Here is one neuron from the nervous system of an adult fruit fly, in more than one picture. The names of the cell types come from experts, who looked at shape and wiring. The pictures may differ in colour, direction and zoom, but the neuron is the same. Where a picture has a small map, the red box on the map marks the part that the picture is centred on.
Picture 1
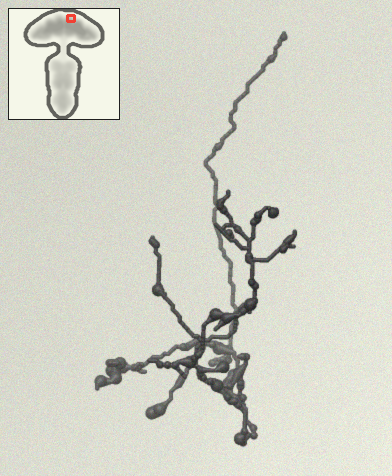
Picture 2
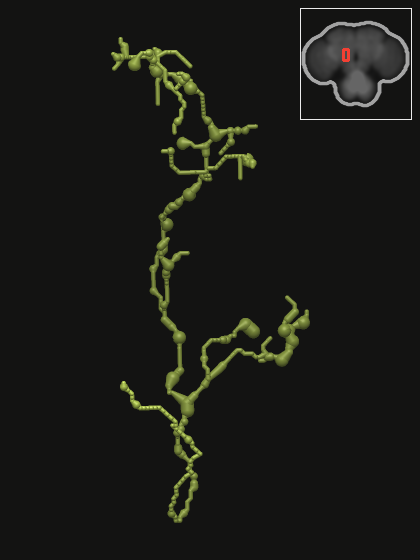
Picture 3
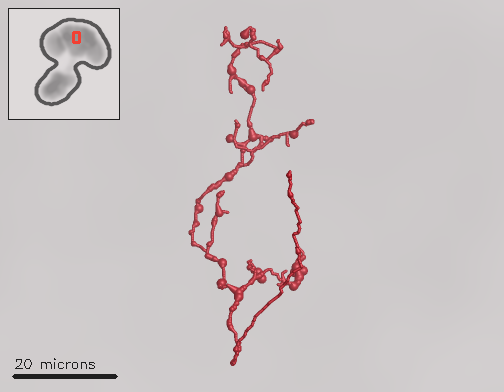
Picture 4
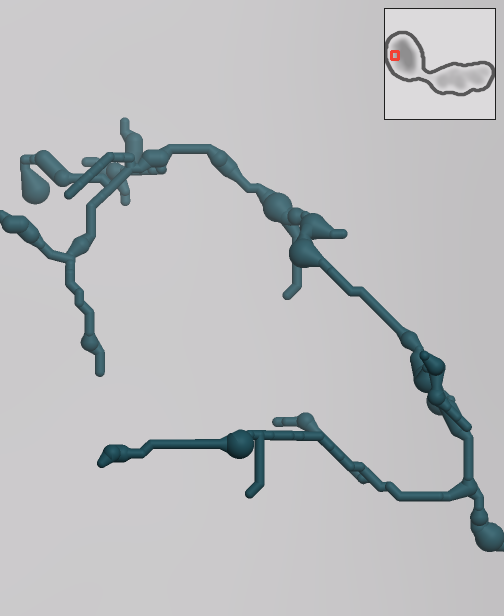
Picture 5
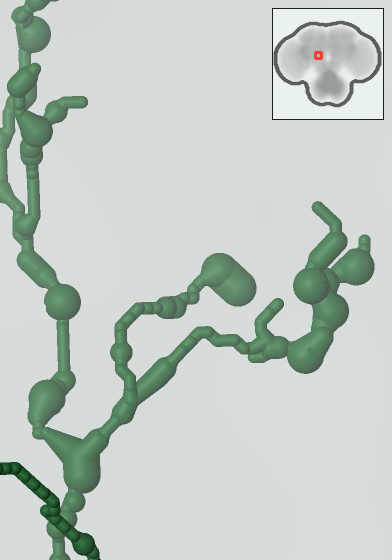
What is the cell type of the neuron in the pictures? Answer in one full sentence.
Under cell type classification, the neuron is HRN_VP1d.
